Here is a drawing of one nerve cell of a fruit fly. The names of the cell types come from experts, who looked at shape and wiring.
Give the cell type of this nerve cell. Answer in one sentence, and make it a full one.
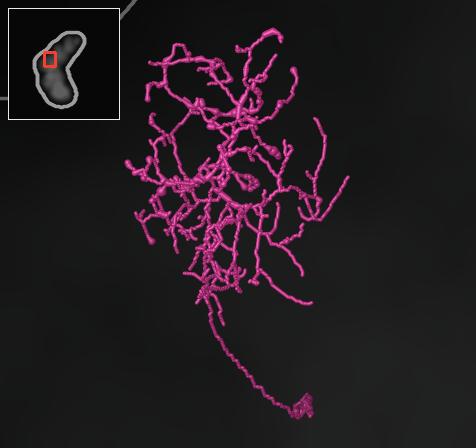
Under the cell type IN13B044 falls this nerve cell.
